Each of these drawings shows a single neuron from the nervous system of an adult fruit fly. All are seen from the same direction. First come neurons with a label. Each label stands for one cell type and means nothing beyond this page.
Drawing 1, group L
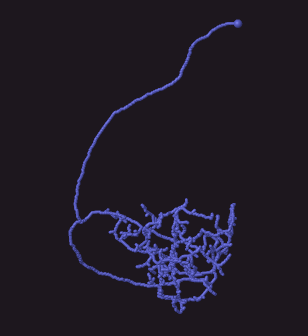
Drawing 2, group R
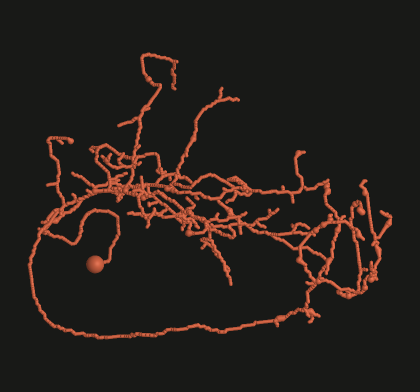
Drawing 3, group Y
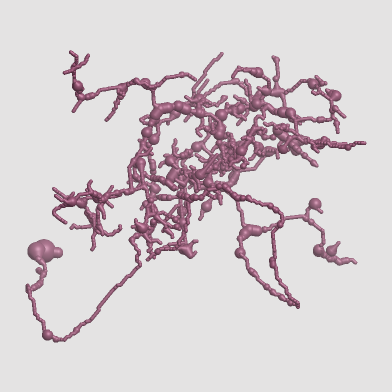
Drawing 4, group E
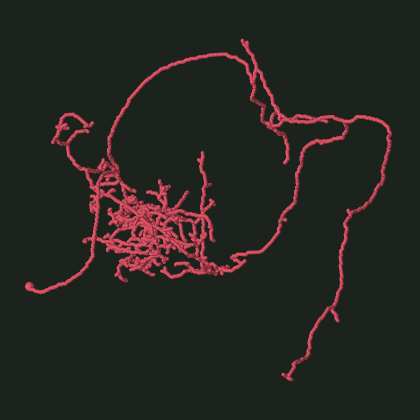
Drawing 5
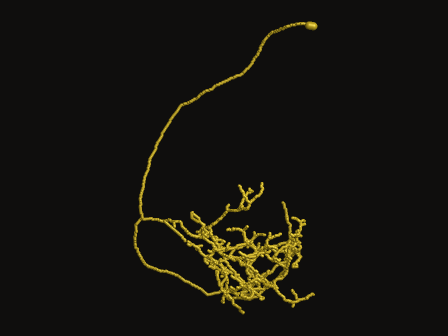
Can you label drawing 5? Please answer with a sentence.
It belongs to group L.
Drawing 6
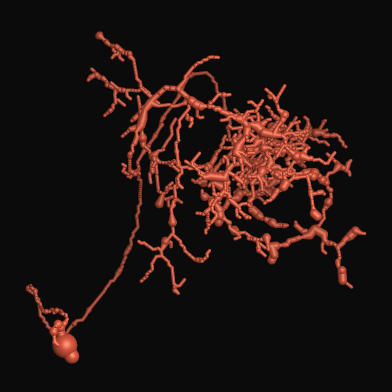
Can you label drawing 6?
It belongs to group Y.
